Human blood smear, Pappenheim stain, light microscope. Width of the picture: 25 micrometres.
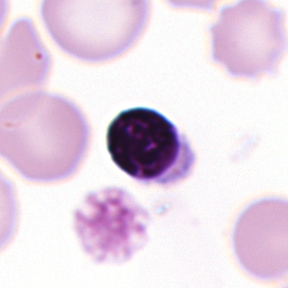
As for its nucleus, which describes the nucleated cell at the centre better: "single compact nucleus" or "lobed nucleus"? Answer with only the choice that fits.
Single compact nucleus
